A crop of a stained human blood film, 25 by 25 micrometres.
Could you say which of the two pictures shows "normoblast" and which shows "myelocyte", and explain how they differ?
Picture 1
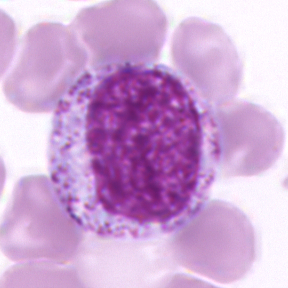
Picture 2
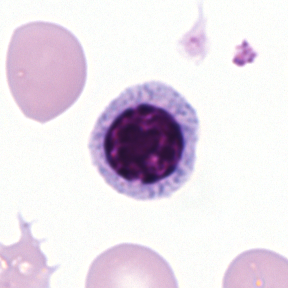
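The first picture shows a myelocyte; the second shows a normoblast. The myelocyte has a roughly round, smooth outline and is crowded by red cells that touch it on several sides. Its nucleus measures about 14 by 10 micrometres, and its chromatin is patchy, with darker purple clumps separated by lighter spaces.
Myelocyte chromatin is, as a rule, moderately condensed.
Its cytoplasm is very pale, almost colourless between the granules, and is sprinkled with many small dark purple granules. The normoblast is about 10 micrometres across, with a round outline whose edge is finely uneven and slightly fuzzy. Its nucleus is round, about 7 micrometres across, and fills about 50% of the cell's area; it lies near the centre, leaving a rim of cytoplasm of roughly even width all round, and no nucleoli are visible in it.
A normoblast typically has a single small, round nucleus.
The cytoplasm is pale greyish blue and shows only a faint fine speckling, without coarse or distinctly coloured granules.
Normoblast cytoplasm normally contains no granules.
The two differ in the cytoplasm, sprinkled with many dark purple granules in the myelocyte but only faintly speckled in the normoblast; in nuclear size, about 14 by 10 against about 7 micrometres; and in the edge, smooth in the myelocyte and finely uneven in the normoblast.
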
